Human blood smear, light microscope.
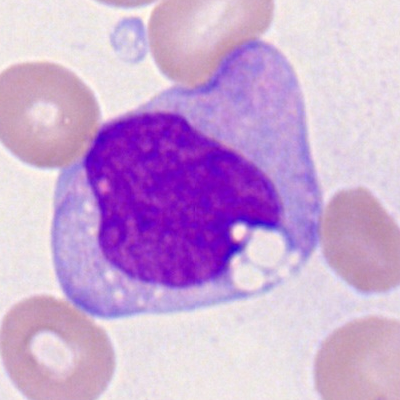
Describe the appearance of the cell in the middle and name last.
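Irregular in outline, the cell has an indented notch along its top edge. Its cytoplasm is pale greyish blue. The nucleus forms a single irregular mass and is not split into separate lobes. Against the lower right edge of the nucleus sits a cluster of clear round vacuoles. The cell is a monocyte.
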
